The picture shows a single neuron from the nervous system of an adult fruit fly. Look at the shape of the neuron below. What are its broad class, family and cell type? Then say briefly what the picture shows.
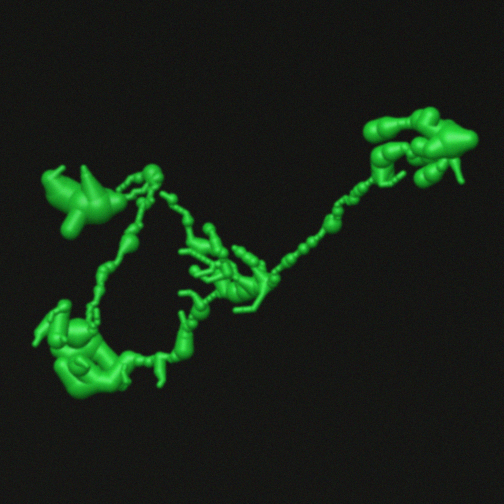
Its broad class is optic-lobe intrinsic neuron. The family is Mi. Its cell type is Mi1. As drawn here it is wider than it is tall.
